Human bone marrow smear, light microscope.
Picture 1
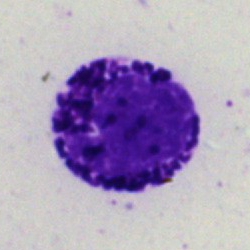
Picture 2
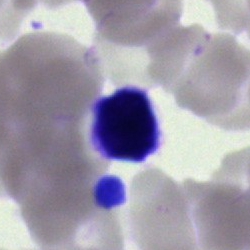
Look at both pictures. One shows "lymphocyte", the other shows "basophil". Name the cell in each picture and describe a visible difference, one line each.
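Picture 1 – basophil. The granules are most crowded around the rim of the cell.
Picture 2 – lymphocyte. No granules are visible in the cell.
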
